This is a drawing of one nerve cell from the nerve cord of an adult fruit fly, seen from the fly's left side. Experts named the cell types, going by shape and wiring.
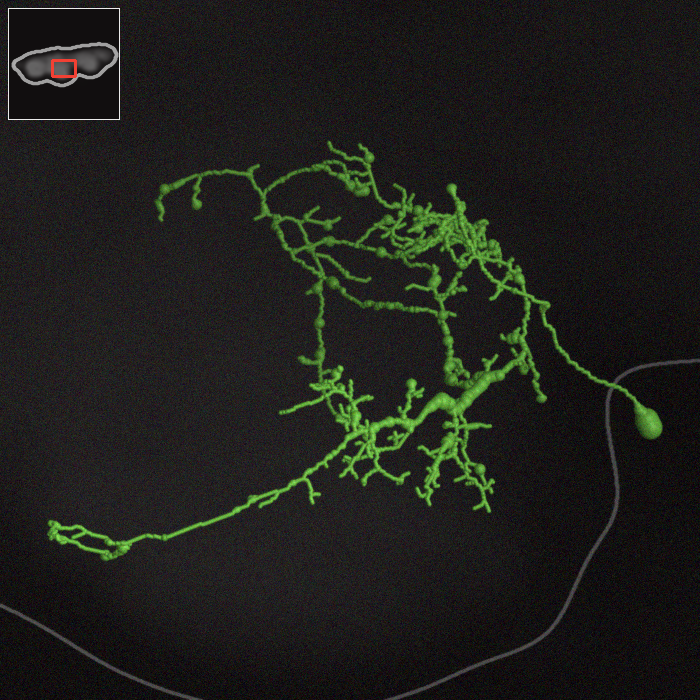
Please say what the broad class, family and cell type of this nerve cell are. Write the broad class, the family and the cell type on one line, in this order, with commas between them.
nerve-cord intrinsic neuron, hemilineage 03A, IN03A063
